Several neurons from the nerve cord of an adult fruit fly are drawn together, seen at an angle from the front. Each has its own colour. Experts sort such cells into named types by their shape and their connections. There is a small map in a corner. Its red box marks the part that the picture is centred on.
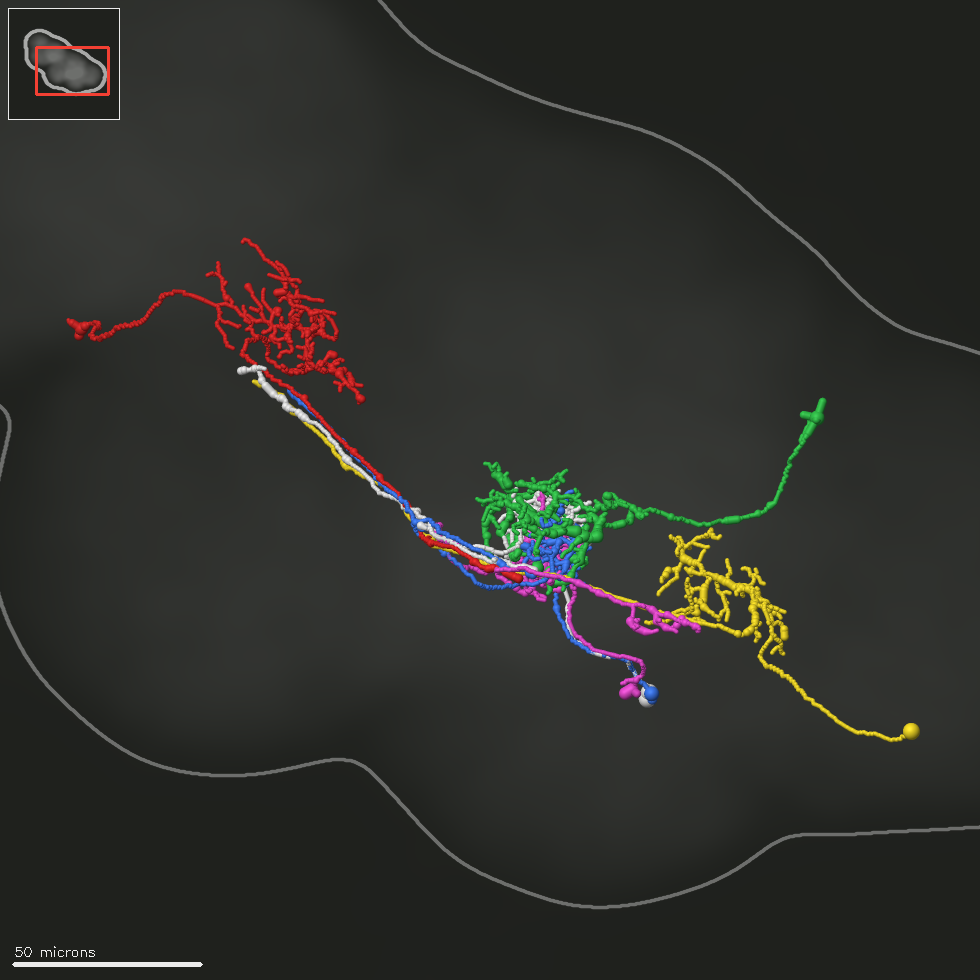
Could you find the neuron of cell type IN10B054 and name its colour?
blue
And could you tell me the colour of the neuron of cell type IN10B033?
white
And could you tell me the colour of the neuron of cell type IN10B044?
magenta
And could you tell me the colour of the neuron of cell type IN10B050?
red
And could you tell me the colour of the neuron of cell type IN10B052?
yellow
